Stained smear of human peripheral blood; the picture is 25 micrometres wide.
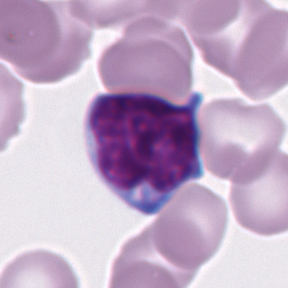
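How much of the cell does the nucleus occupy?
Most of it; the nucleus is about 10 micrometres across and has a shallow notch in its lower edge.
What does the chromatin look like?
Dark purple and coarsely clumped.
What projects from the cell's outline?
A small pointed tag of cytoplasm, at the upper right.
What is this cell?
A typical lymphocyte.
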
